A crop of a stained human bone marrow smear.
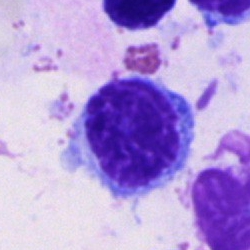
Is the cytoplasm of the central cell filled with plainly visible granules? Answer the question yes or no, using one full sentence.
No, the cytoplasm does not hold many granules; none are visible in it.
